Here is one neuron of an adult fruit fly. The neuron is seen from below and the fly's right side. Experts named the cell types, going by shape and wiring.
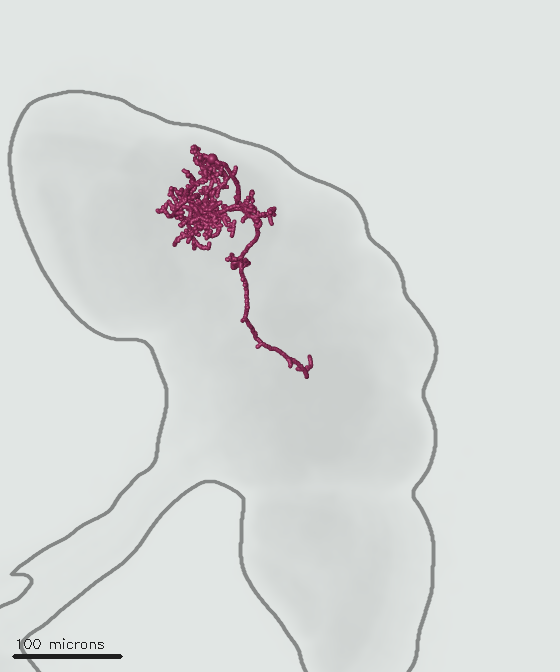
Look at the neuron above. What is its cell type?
AVLP189_b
